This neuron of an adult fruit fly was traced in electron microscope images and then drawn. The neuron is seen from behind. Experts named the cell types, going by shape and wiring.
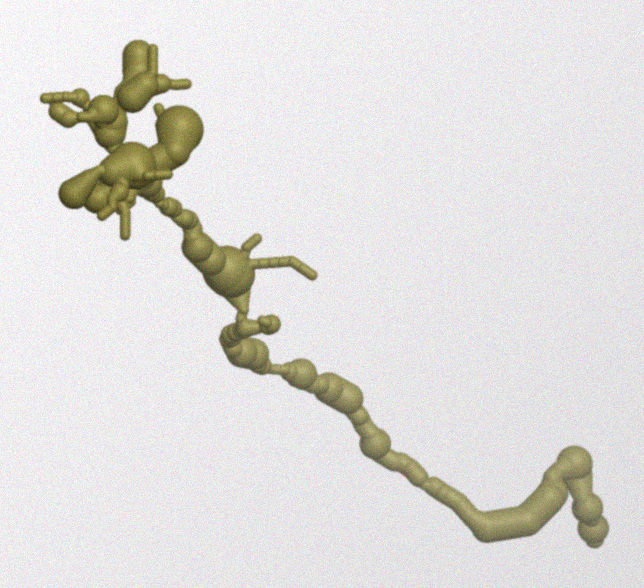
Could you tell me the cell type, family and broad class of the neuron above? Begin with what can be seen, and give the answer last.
No cell body is drawn. As drawn here it is about as wide as it is tall. It is of cell type L3. Its family is L. It is an optic-lobe intrinsic neuron.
